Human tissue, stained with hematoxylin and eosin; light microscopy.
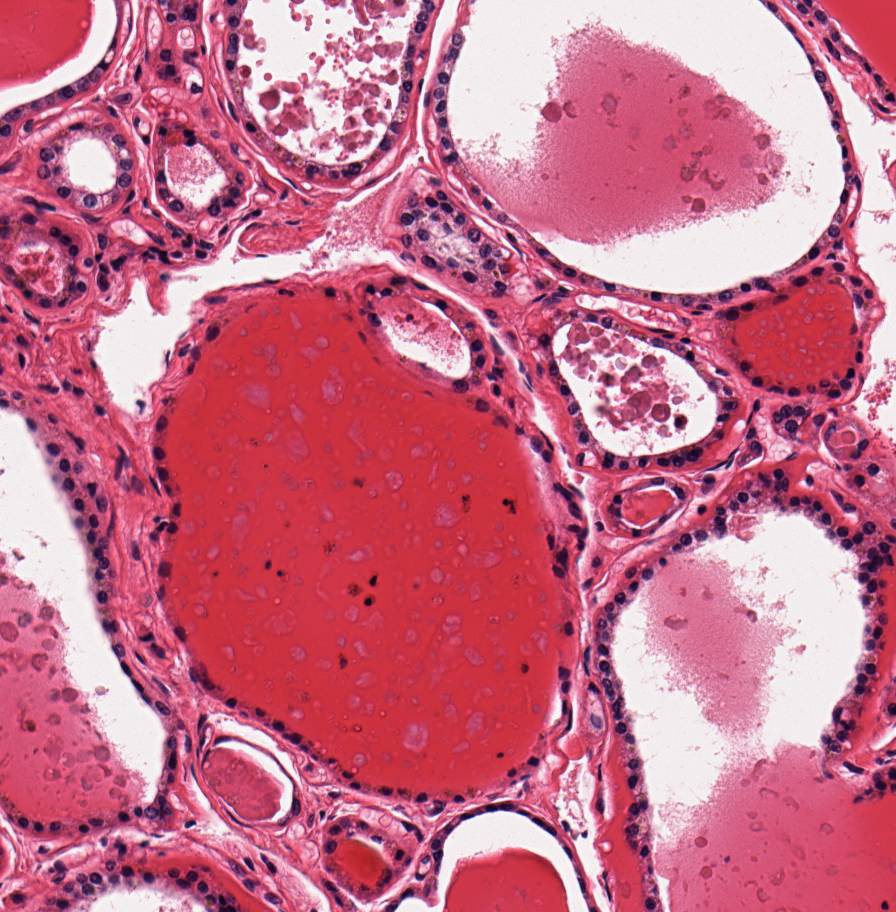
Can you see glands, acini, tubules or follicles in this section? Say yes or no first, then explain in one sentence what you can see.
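Yes. The field is made of closely packed round to oval follicles of widely varying size, the largest lying at centre-left.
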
